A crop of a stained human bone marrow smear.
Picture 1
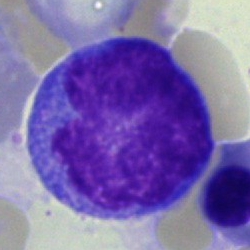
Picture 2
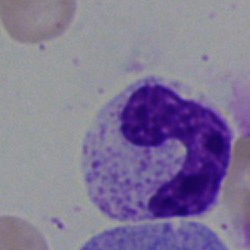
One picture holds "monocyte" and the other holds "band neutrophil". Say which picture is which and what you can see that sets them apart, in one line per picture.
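Picture 1 – monocyte. The nucleus fills most of the cell and sits toward the right side.
Picture 2 – band neutrophil. The cytoplasm is plentiful and pale lilac-grey.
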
